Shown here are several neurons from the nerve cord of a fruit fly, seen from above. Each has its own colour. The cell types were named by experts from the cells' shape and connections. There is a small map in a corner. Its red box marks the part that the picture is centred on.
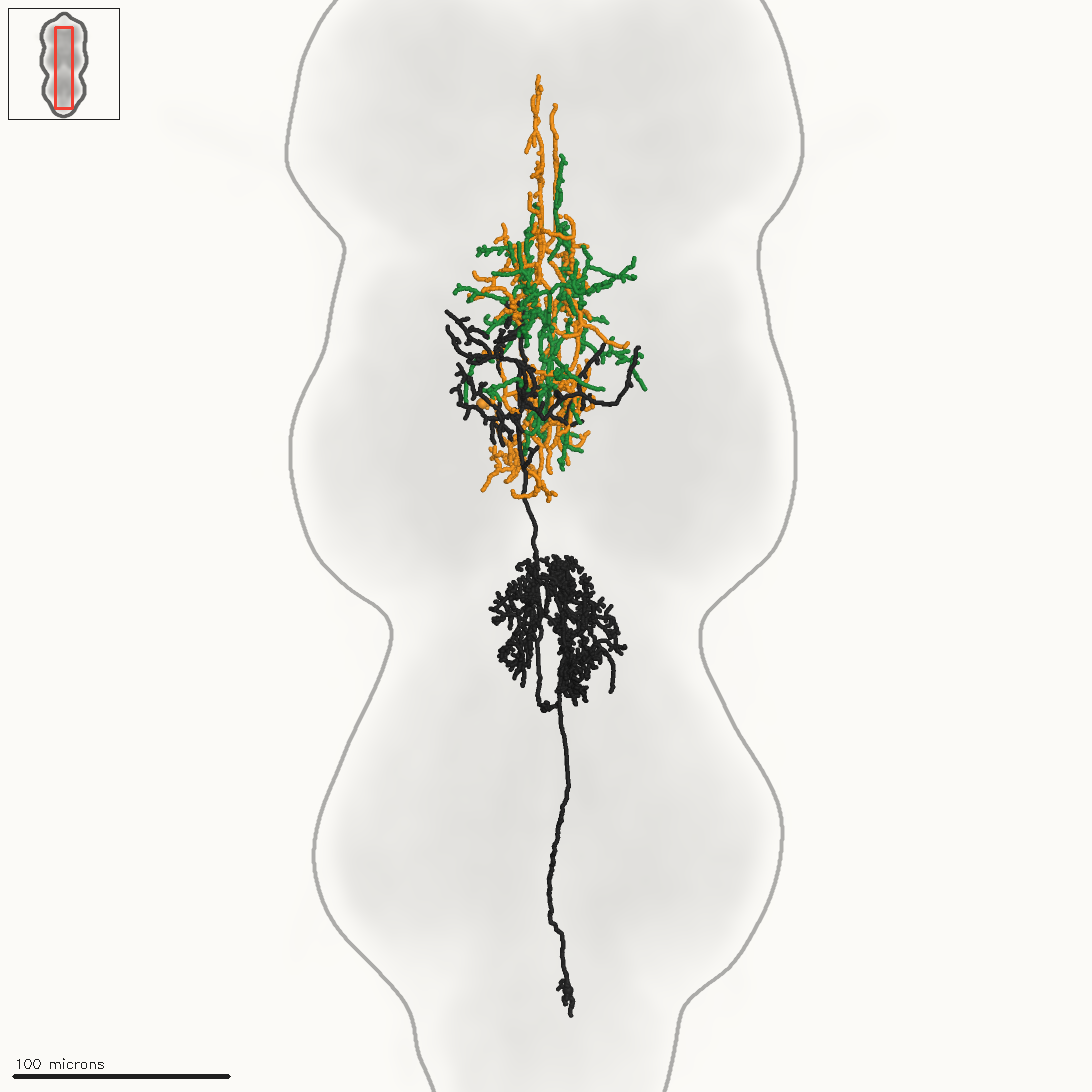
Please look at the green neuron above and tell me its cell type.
IN00A050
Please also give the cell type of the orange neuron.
IN05B061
